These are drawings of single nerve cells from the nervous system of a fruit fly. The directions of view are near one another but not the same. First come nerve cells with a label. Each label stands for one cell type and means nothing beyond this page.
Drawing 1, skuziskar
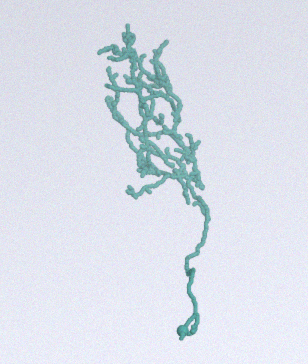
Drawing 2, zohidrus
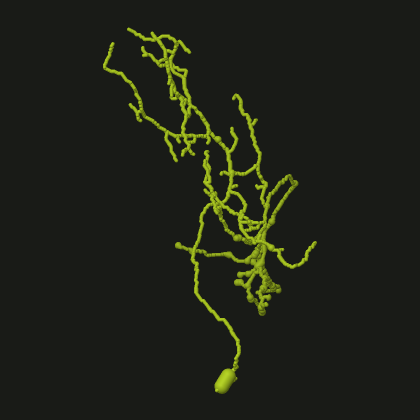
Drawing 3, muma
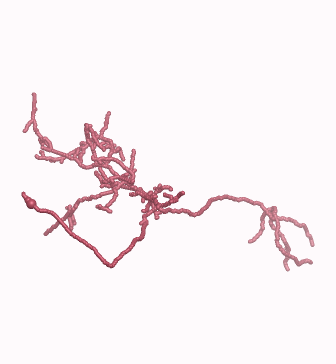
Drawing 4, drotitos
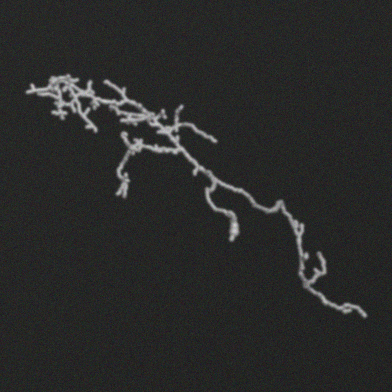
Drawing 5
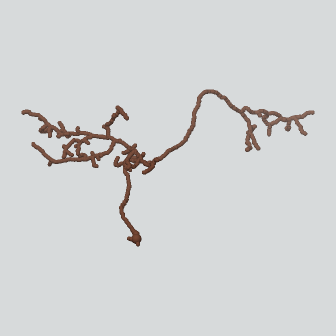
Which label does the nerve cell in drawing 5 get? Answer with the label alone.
zohidrus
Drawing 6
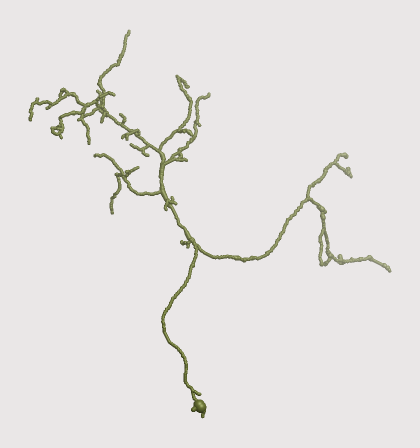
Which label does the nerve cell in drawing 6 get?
drotitos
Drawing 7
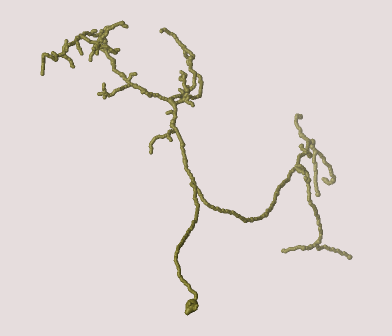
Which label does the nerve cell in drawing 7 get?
drotitos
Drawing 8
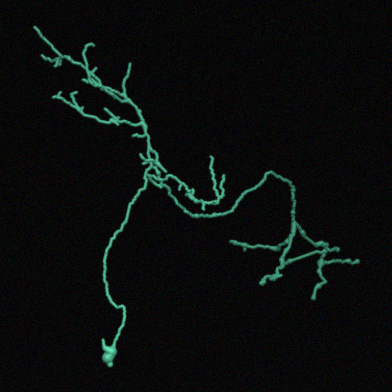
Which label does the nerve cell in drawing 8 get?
zohidrus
